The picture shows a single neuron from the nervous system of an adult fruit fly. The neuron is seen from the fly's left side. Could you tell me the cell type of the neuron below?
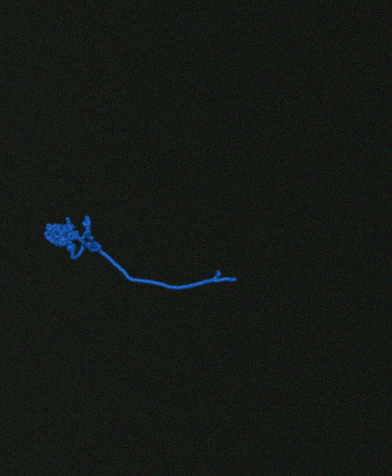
DNg09_b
